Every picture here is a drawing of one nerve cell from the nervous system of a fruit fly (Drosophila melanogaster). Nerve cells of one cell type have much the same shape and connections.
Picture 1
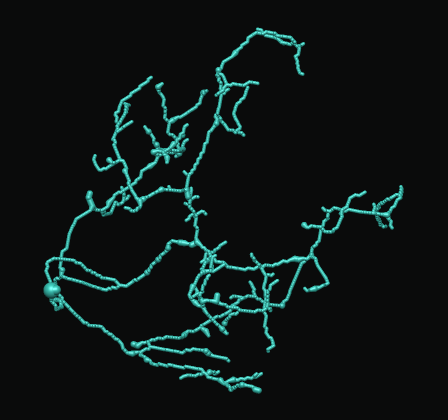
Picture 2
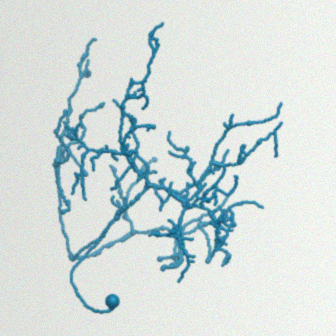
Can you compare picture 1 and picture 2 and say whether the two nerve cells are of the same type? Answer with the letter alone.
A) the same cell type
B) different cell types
B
